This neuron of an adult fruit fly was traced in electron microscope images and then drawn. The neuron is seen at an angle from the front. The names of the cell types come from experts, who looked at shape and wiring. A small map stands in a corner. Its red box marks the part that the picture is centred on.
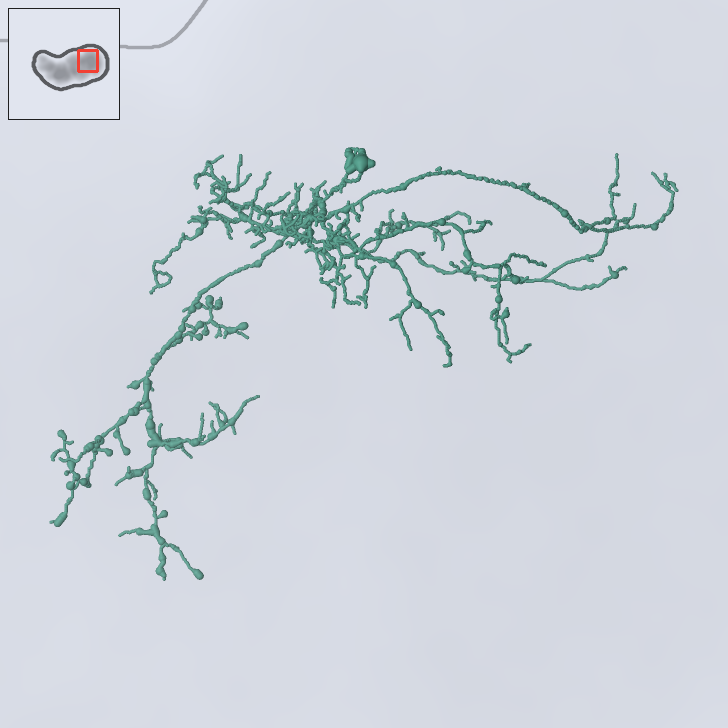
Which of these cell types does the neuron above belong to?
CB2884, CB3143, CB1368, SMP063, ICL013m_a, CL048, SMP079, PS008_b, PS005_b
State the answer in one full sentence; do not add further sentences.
The cell type of this neuron is SMP063.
